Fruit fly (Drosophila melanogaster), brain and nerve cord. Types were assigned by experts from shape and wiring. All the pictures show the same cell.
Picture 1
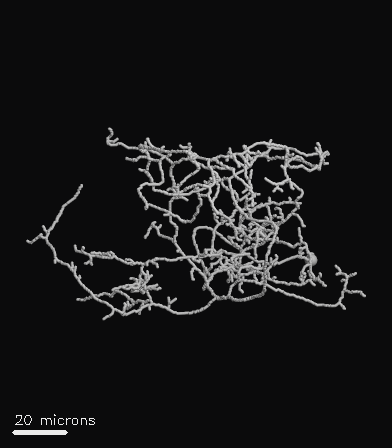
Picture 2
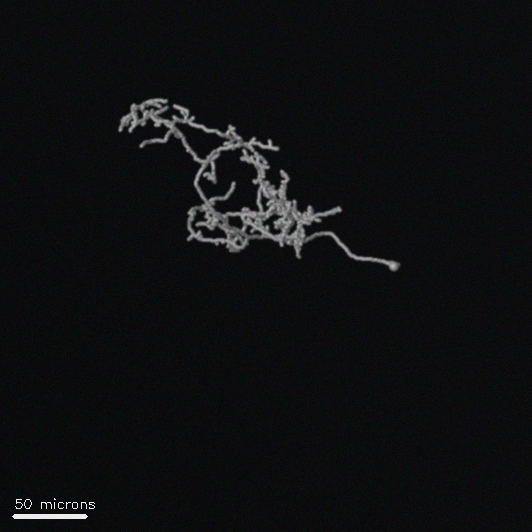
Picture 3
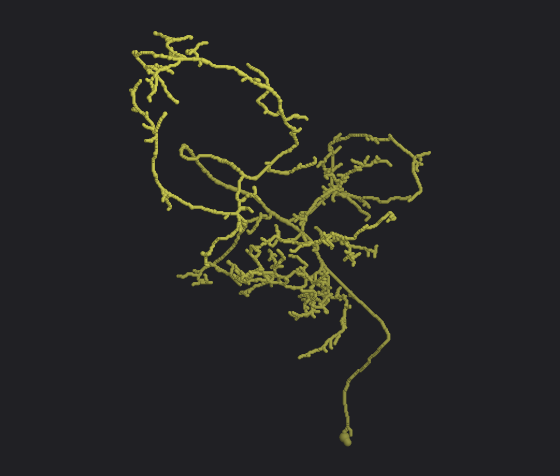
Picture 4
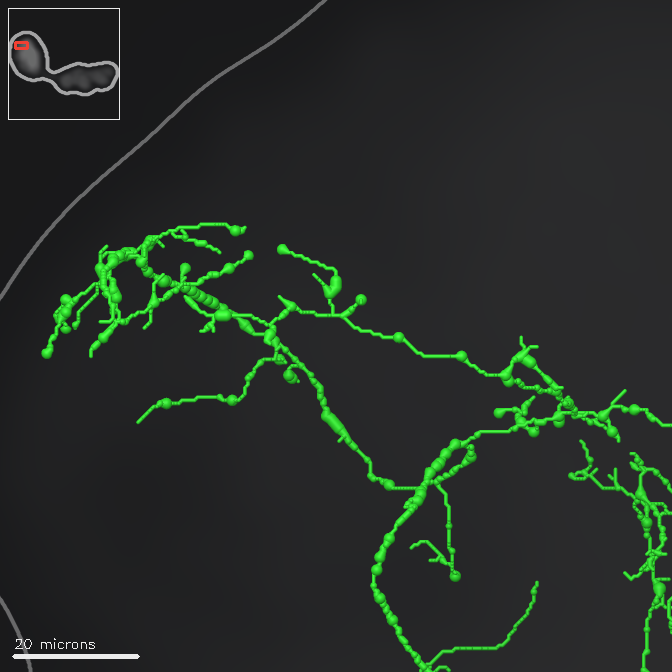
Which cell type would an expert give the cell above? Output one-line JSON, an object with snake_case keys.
{"cell_type": "aIPg9"}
